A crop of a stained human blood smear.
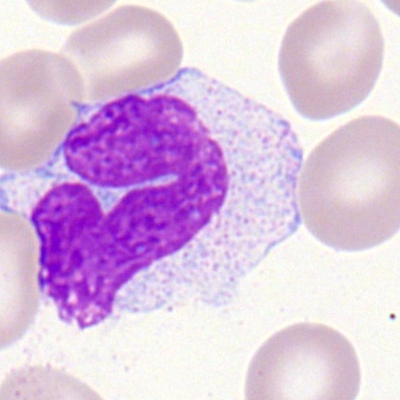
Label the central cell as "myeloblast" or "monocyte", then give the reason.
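This one is a monocyte. Look at the nucleus: it is deeply folded into a curved, horseshoe-like shape and lies toward the left side of the cell. That leaves most of the cytoplasm to the right, where it is abundant and pale grey-blue. Fine pinkish-violet granules, like dust, are scattered through it.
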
